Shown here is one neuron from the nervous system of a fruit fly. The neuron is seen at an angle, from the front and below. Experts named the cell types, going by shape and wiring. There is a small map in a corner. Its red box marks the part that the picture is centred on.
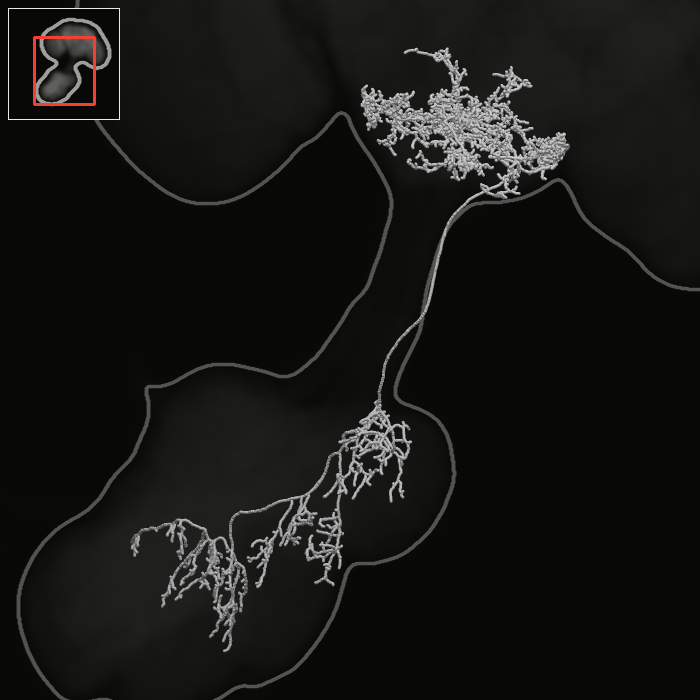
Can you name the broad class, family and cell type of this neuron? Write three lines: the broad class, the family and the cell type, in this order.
descending neuron
hemilineage MX3
DNg74_a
